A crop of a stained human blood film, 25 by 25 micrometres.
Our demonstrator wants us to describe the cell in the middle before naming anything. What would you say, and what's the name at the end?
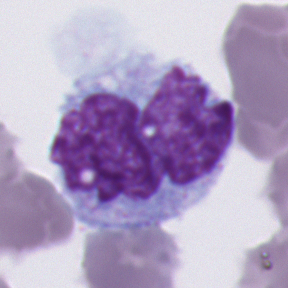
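Let's look at the cell in the middle together: its outline is roughly round. Now see how the nucleus appears as two large lobes lying side by side. Around it, the cytoplasm is pale greyish-blue, with fine purplish granules scattered through it. This cell is a monocyte.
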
